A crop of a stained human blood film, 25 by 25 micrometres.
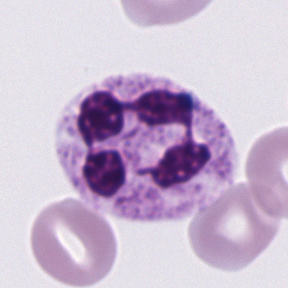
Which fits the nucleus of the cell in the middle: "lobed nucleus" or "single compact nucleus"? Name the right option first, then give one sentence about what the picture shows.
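Lobed nucleus. The nucleus is divided into four separate lobes.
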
